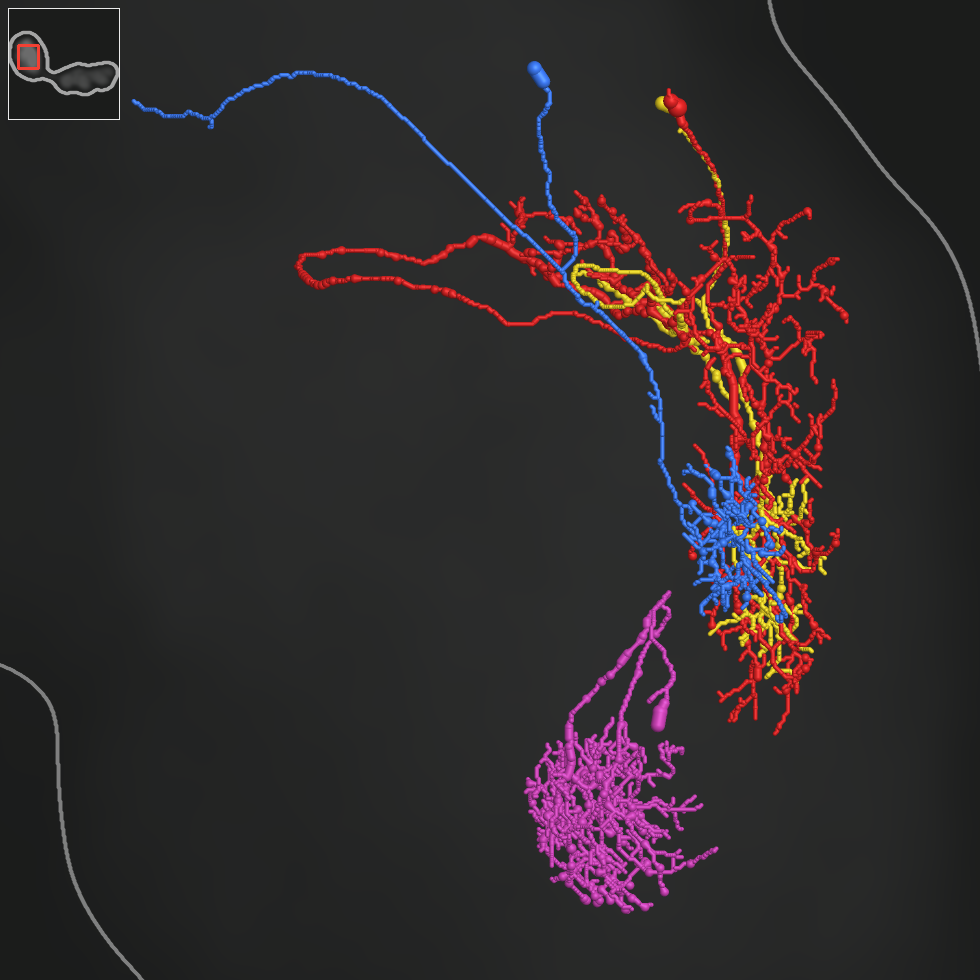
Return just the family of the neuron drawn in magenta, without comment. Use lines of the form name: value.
family: Li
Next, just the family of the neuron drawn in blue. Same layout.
family: hemilineage VPNd2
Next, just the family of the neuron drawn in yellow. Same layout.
family: hemilineage VLPp&l1_anterior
